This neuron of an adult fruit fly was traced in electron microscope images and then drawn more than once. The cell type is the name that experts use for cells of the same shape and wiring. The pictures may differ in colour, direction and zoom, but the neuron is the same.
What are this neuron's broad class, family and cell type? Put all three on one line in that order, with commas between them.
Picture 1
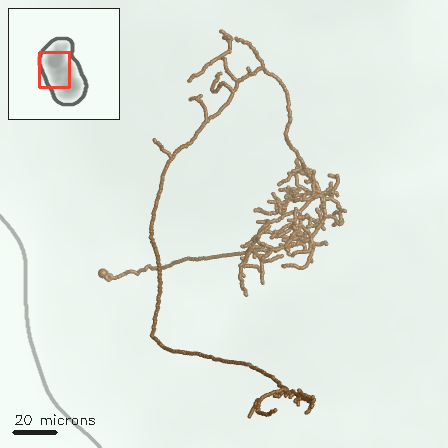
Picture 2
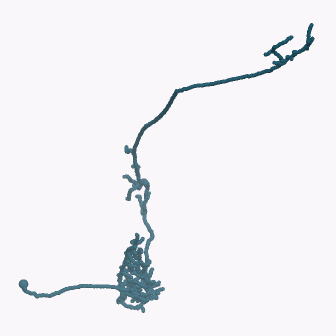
ascending neuron, hemilineage 06A, AN06A062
